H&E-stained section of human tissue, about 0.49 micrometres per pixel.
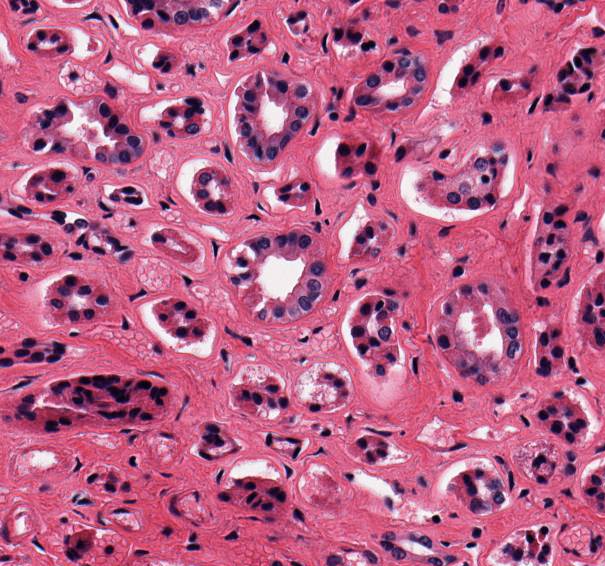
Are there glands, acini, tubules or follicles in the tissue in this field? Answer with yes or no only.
Yes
